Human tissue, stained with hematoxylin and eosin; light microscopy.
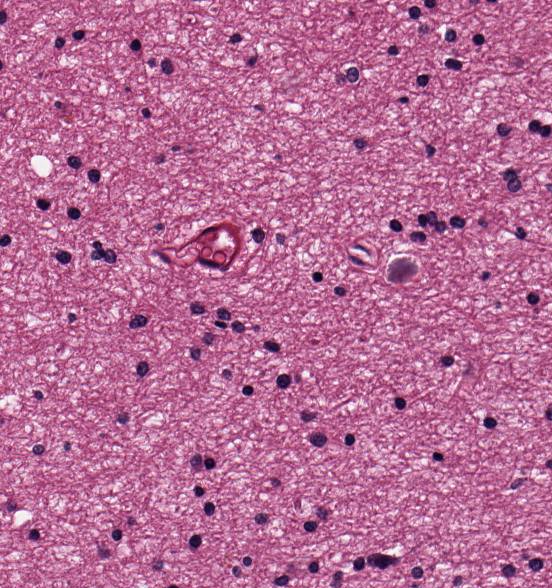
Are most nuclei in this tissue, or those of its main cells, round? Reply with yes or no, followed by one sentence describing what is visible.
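Yes. Most nuclei are small, round and darkly stained, with little visible cytoplasm.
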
